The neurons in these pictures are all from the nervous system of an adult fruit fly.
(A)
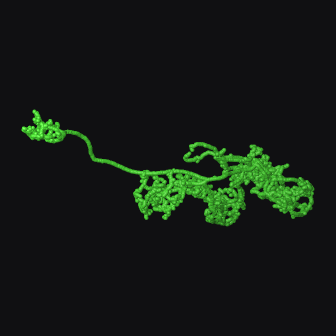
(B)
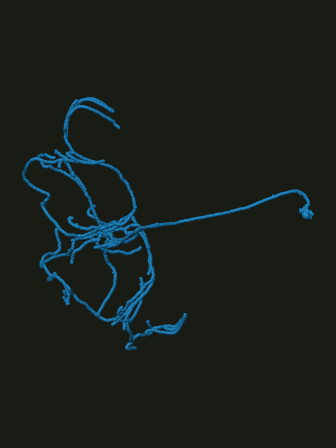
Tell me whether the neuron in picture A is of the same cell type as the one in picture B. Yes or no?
no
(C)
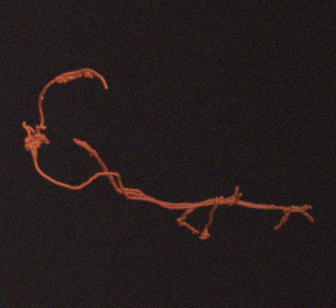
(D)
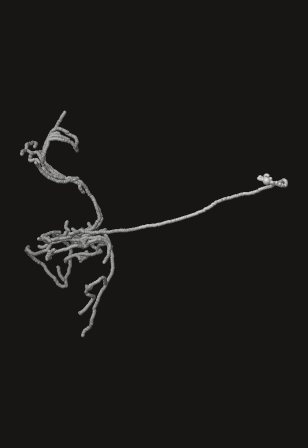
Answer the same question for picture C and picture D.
no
